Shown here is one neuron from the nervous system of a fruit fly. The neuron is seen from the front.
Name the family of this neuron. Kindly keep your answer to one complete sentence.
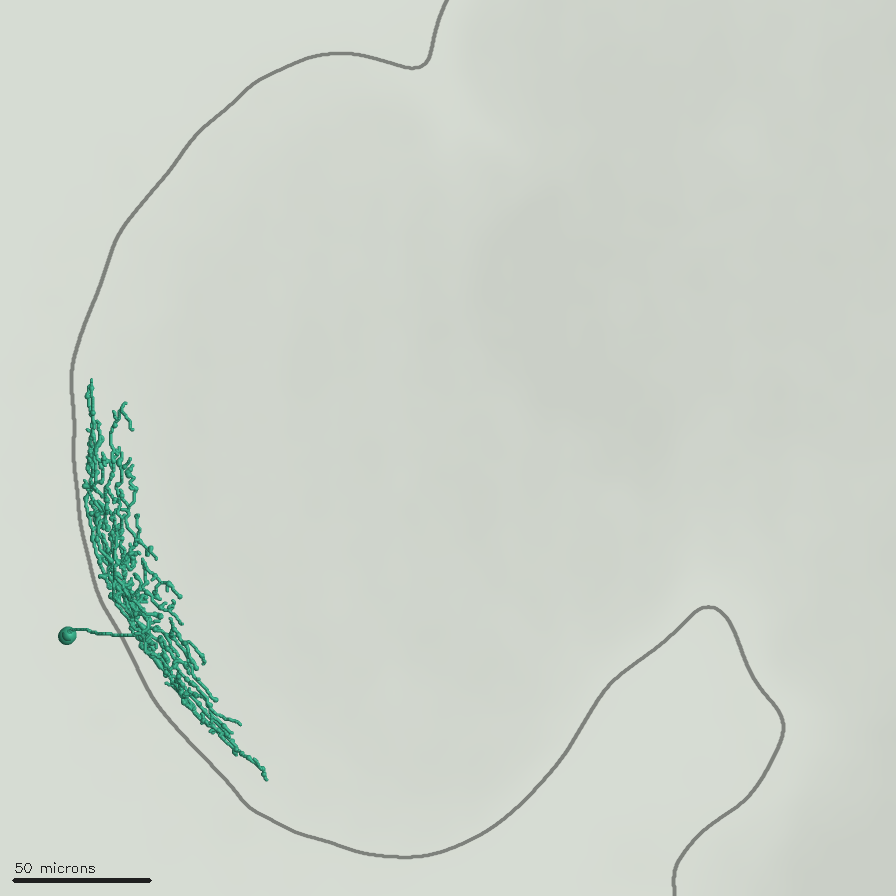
The neuron is listed under family Dm.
